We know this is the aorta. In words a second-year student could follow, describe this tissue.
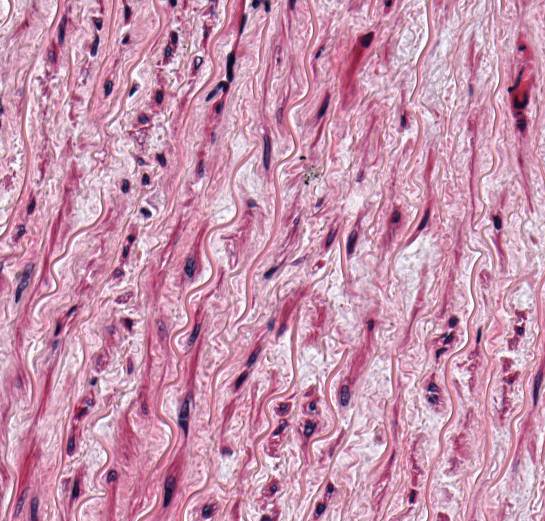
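Looking across the whole field, I see pink fibres running in parallel, roughly top to bottom, and they undulate along their length. Most nuclei are elongated, dark purple and spindle-shaped, lying parallel to the fibres, and they sit singly among them rather than crowding into sheets.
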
